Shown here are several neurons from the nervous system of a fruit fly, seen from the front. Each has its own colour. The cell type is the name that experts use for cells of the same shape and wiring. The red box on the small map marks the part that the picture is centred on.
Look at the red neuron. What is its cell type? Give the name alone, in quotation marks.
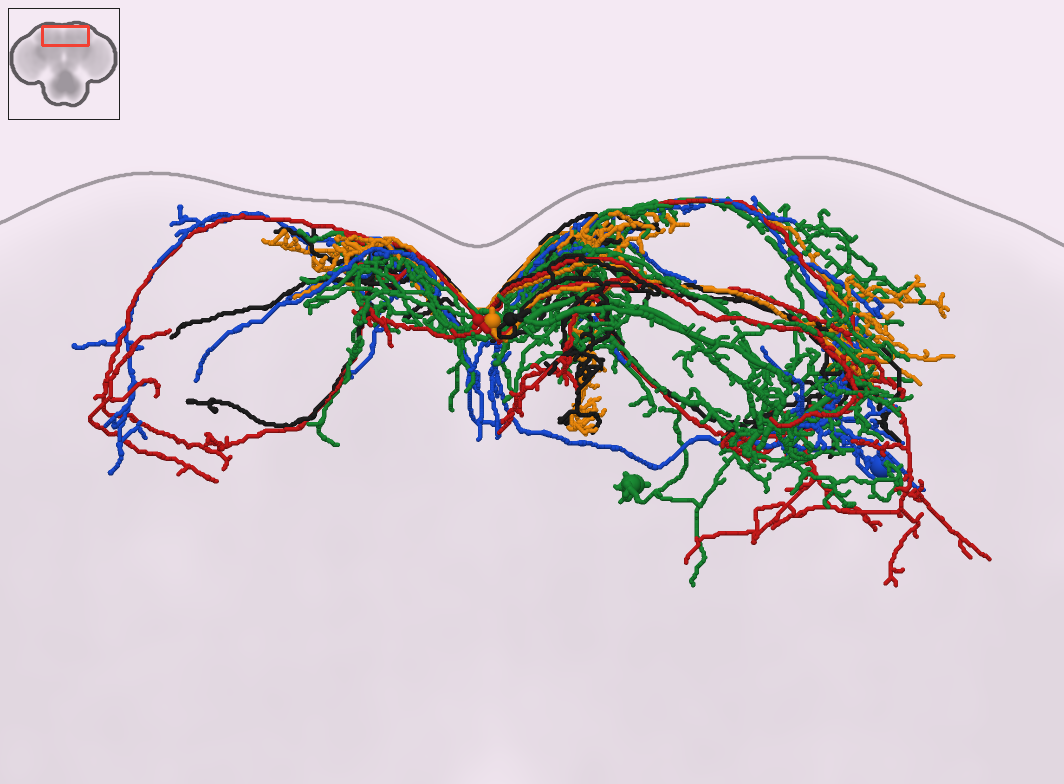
"SMP719m"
